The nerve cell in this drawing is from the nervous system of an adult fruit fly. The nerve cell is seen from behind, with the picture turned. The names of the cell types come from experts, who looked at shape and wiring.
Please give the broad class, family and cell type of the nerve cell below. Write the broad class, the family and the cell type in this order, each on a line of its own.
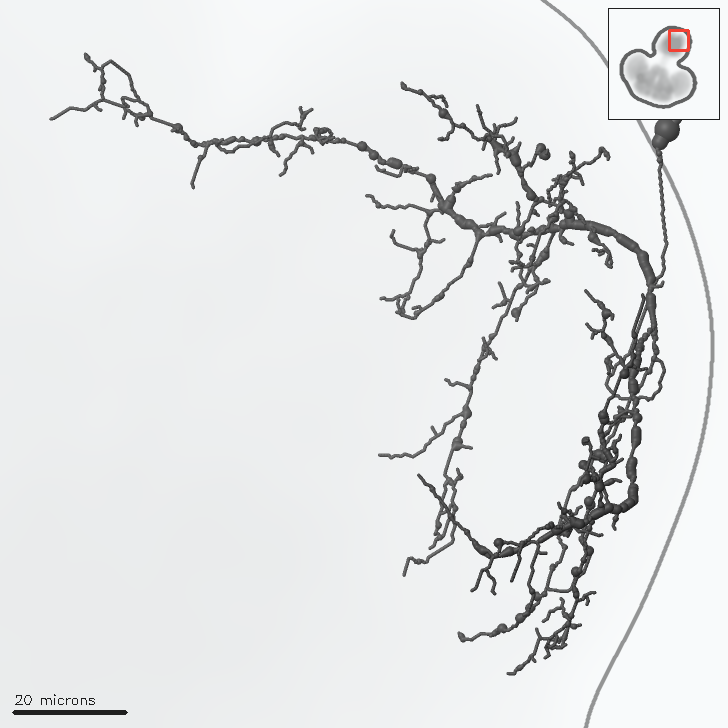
nerve-cord intrinsic neuron
hemilineage 16B
IN16B052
